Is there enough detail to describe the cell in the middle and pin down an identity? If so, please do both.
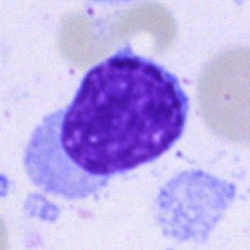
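Dense, dark purple chromatin fills the nucleus, with small pale spots scattered between the clumps. No granules are visible in the cytoplasm. A small blue bump projects from the top of the cell. The image is slightly blurred, so fine detail appears soft. The cell is a lymphocyte.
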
